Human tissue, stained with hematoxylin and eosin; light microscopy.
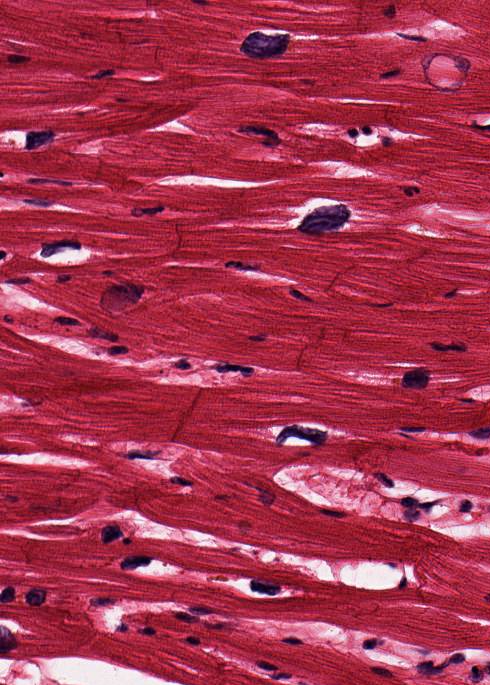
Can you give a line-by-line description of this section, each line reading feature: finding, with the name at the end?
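Fibres: branching and joining neighbours, not separate parallel strands
Intercalated discs: thin dark transverse lines in places, especially middle and left
Nuclei: central, several with a pale clear halo of cytoplasm
Interstitium: small, dark, elongated interstitial cell nuclei in the narrow spaces between fibres
Name: left ventricle of the heart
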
